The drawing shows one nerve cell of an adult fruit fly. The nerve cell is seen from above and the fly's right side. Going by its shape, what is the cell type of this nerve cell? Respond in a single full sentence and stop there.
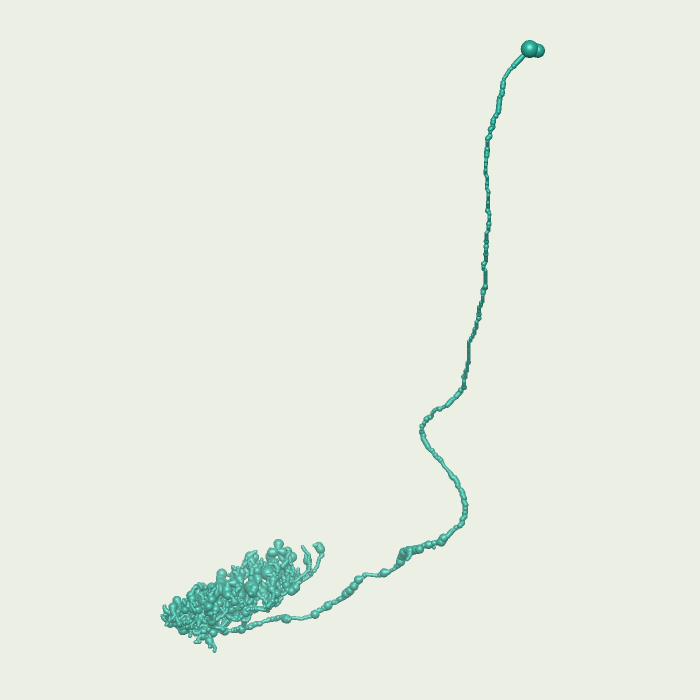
It is as Pm2a that this nerve cell is typed.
